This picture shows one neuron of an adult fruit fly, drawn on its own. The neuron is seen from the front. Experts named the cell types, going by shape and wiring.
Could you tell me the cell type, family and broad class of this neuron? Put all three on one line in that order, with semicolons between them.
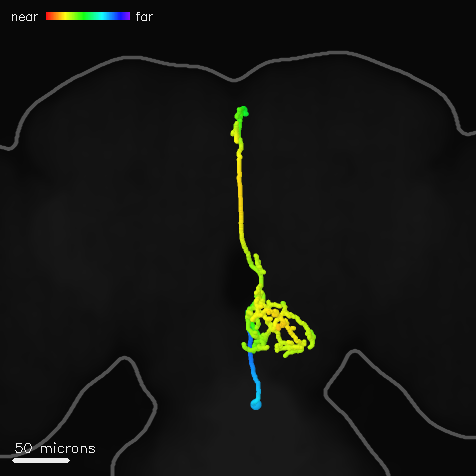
PRW016; hemilineage LB5; central-brain intrinsic neuron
